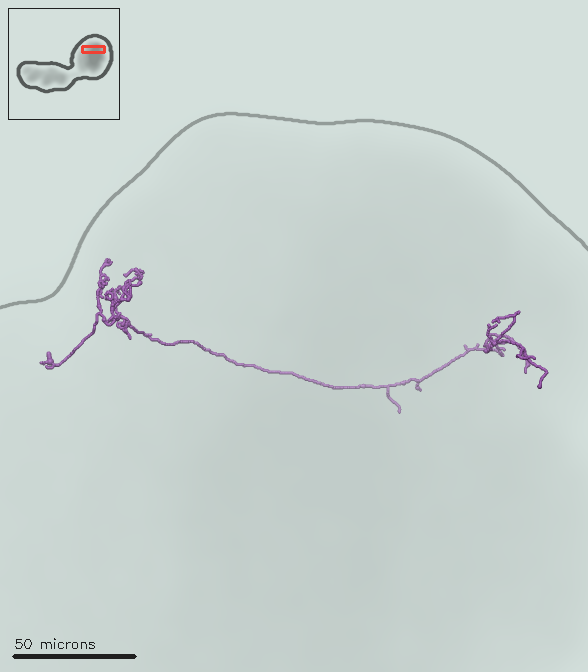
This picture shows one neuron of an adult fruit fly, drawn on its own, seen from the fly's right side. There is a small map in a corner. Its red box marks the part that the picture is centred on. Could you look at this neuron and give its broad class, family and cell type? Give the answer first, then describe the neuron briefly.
Its broad class is central-brain intrinsic neuron. The name of its family is class Kenyon Cell. The cell type is KCg-m. The cell body can be seen on the left of the picture. From left to right in the picture it spans about 200 microns.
